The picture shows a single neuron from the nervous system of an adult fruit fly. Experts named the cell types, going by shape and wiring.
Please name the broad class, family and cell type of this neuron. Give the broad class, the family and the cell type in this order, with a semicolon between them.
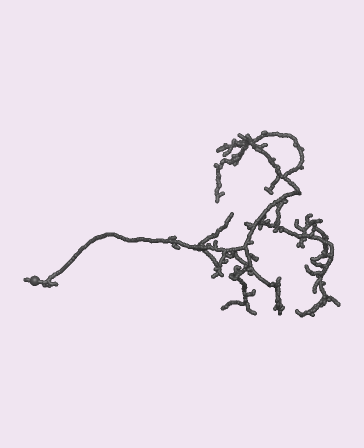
nerve-cord intrinsic neuron; hemilineage 03B; IN03B071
